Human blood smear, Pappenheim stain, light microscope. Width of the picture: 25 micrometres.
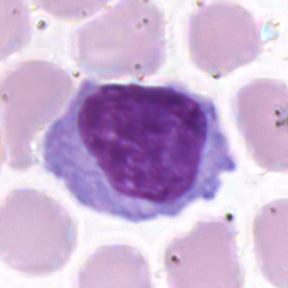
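Plasma cell in a stained blood smear: the nucleus is one rounded-oval mass with no lobes, filling most of the cell and sitting off-centre toward the upper right. No distinct nucleoli stand out, and you won't find distinct granules in the cytoplasm.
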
